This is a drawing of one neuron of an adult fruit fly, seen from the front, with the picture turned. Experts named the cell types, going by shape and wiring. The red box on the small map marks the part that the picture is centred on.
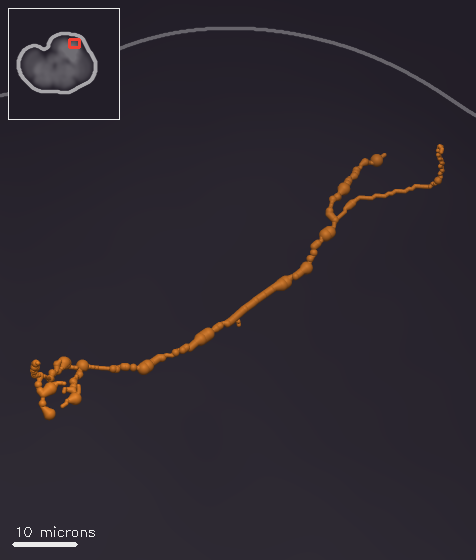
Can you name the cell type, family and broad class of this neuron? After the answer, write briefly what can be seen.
It is of cell type SNta35. The name of its family is class mechanosensory tactile. It is a sensory neuron entering the nerve cord. The drawing shows no cell body. By the scale bar it is about 65 microns wide in this view. It has a dozen or fewer branch ends.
